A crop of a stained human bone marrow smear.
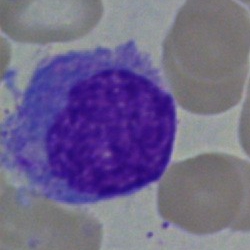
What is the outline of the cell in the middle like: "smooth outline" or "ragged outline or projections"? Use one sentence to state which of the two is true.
In outline, this cell is rough rather than smooth and even.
